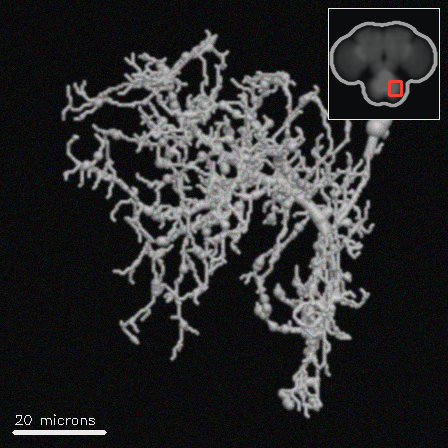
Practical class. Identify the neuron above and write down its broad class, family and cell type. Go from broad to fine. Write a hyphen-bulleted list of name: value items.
- broad class: nerve-cord intrinsic neuron
- family: hemilineage 17A
- cell type: IN17A061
